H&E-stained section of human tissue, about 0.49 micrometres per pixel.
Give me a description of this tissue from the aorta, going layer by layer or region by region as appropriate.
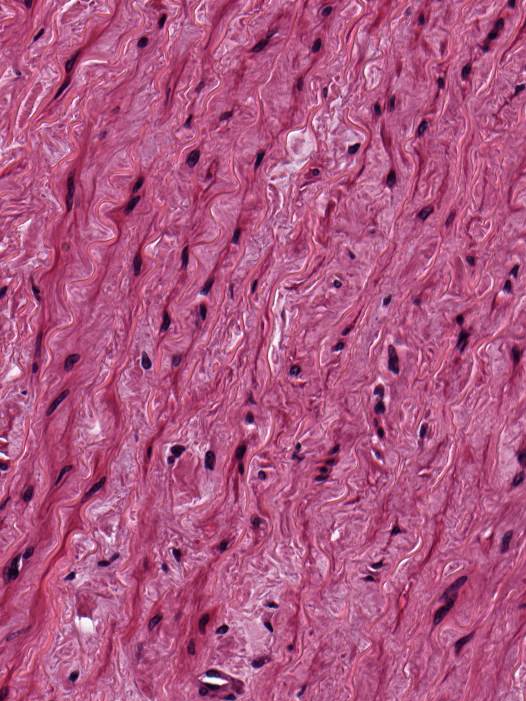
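Look across the whole field: it is fibrous tissue, and you will find no epithelium anywhere. Notice that the eosinophilic fibres are distinctly wavy rather than straight. Between these deeper pink bands lie paler, finely fibrillar areas. The nuclei are sparse, scattered singly between fibres.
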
